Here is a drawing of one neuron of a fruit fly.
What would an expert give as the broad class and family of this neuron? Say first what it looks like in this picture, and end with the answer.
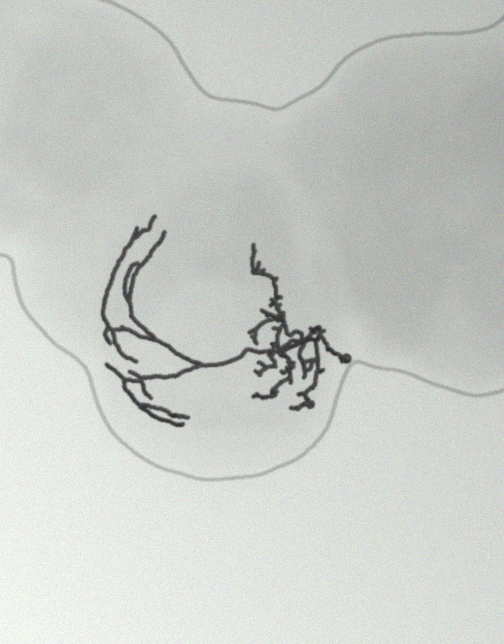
In this view it is about as wide as it is tall. Its broad class is optic-lobe intrinsic neuron. The family is Cm.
